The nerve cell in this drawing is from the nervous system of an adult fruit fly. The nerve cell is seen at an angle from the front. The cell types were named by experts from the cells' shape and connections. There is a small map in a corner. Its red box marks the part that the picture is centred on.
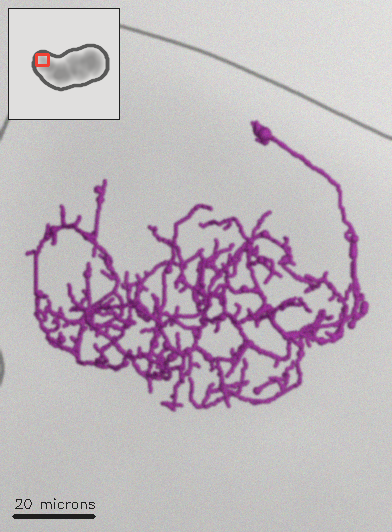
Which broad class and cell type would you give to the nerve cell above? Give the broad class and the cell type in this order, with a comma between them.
nerve-cord intrinsic neuron, INXXX416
